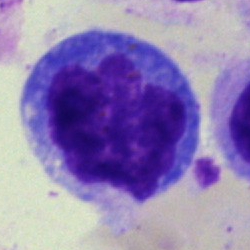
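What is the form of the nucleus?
Lobulated, with a cleft at its top edge.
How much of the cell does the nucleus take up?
Most of it, leaving a moderate rim of cytoplasm.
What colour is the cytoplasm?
Blue, with no distinct granules seen.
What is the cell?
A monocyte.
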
